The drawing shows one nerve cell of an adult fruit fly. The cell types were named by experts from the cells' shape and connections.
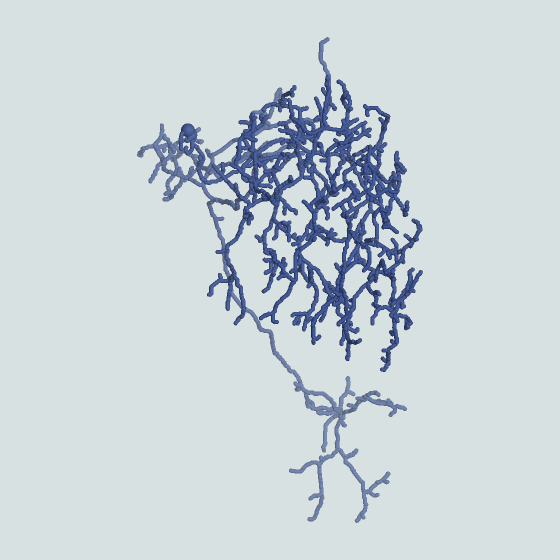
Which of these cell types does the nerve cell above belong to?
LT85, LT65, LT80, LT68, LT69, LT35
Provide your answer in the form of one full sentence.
This nerve cell belongs to the cell type LT85.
